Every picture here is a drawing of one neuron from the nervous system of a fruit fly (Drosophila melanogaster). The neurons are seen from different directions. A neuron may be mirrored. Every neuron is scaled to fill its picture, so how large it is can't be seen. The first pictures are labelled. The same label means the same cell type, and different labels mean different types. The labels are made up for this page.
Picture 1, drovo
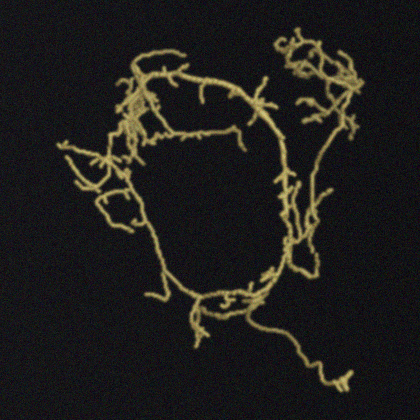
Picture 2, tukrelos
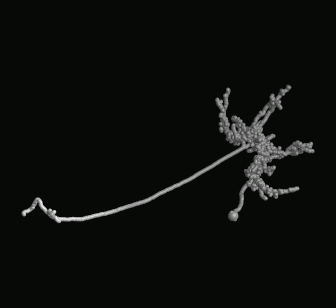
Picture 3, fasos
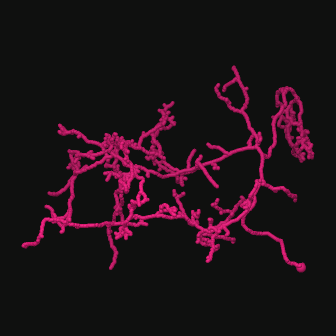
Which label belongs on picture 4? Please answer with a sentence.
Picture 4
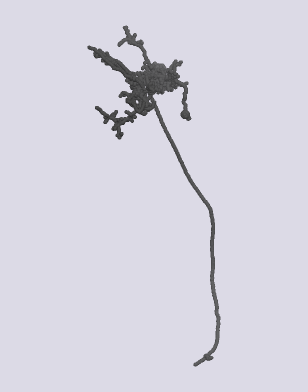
It belongs to tukrelos.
